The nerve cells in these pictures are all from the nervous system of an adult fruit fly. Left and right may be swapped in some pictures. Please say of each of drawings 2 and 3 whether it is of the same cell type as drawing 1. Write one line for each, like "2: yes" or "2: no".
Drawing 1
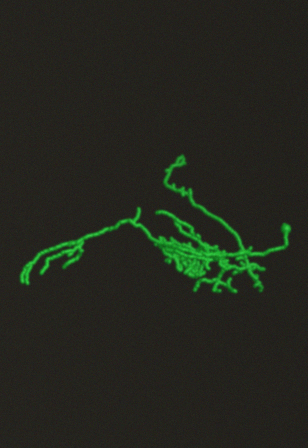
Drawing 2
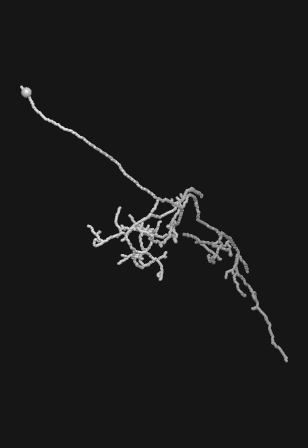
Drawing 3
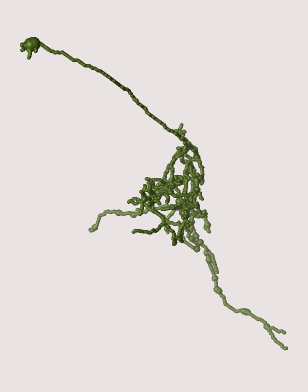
2: yes
3: no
